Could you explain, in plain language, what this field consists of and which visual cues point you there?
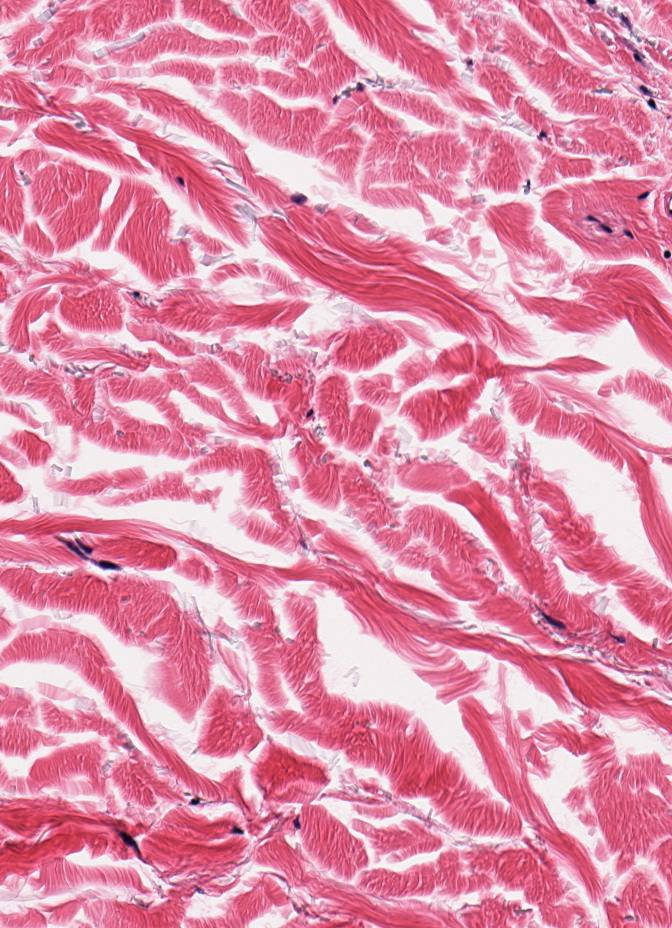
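What you're looking at is dermis. Wavy fibre bundles fill the field, running mostly from upper left to lower right and stained a strong pink.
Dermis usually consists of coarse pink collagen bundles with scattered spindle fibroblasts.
Nuclei are sparse everywhere, and the few present are small, dark and elongated.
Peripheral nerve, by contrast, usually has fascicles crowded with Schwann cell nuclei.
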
